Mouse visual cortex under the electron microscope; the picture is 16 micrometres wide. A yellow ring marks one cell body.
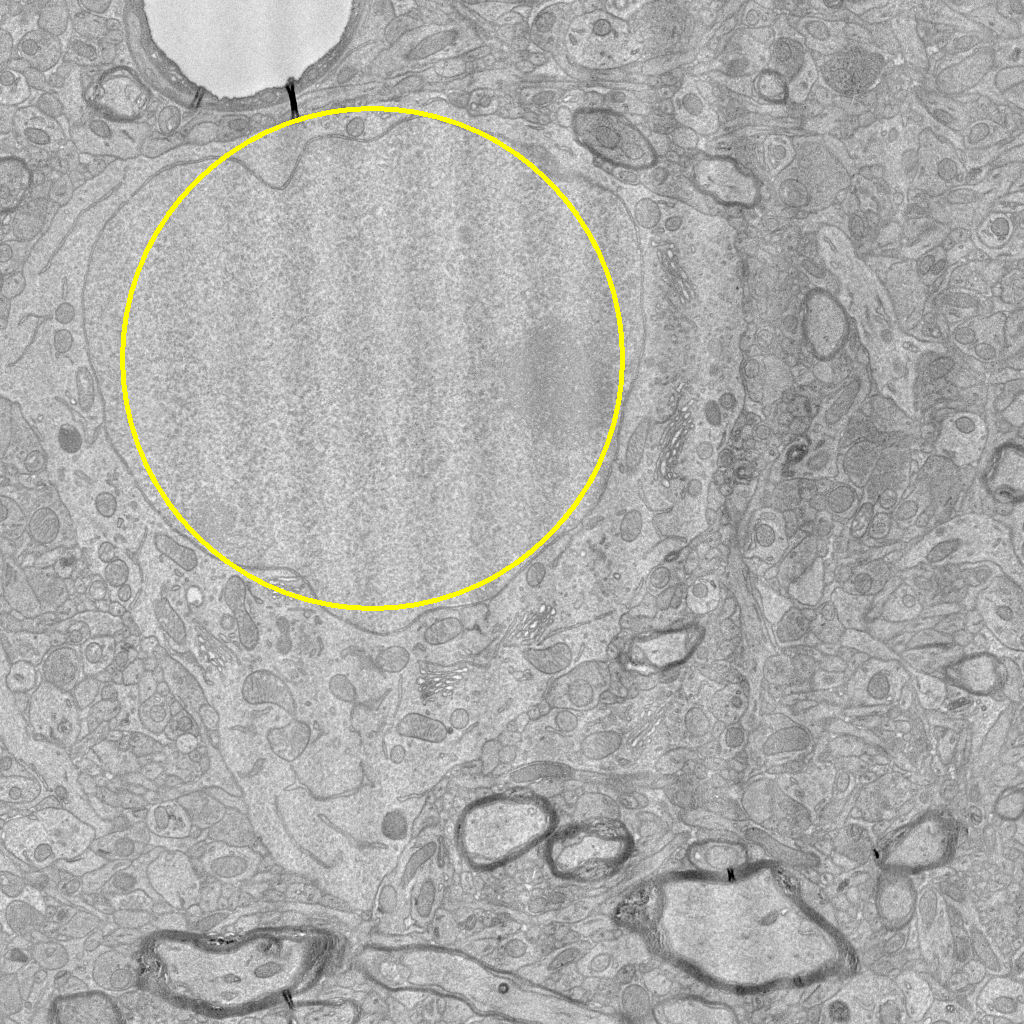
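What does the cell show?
A large, roughly round nucleus, whole in view, and a body tapering downward into a broad process.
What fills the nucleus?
Pale, finely dispersed chromatin, without a thick dark band along the envelope.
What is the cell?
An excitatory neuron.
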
